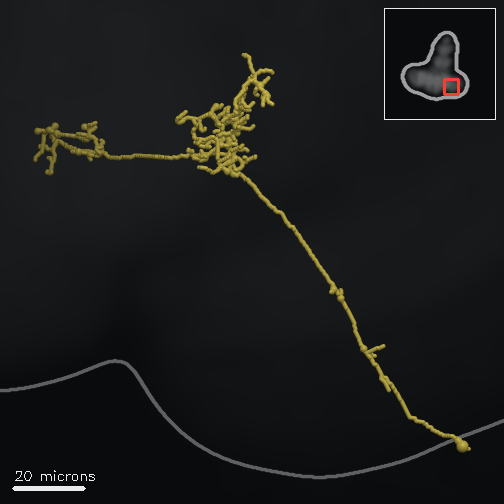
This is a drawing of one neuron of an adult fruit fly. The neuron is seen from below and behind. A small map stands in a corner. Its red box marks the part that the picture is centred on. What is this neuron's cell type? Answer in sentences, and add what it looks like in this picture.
It is of cell type TmY20. Its broad class is optic-lobe intrinsic neuron. Its cell body lies at the lower right of the picture. From left to right in the picture it spans about 120 microns. The picture shows dozens of branch ends.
